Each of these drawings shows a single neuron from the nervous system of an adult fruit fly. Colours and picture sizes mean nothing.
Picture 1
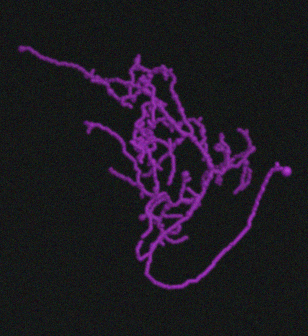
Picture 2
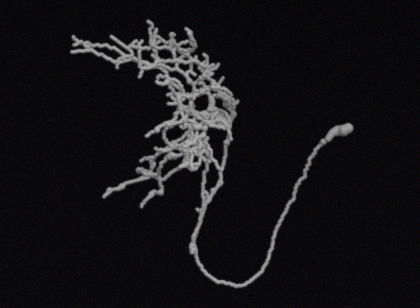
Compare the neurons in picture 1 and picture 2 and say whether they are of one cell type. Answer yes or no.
yes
